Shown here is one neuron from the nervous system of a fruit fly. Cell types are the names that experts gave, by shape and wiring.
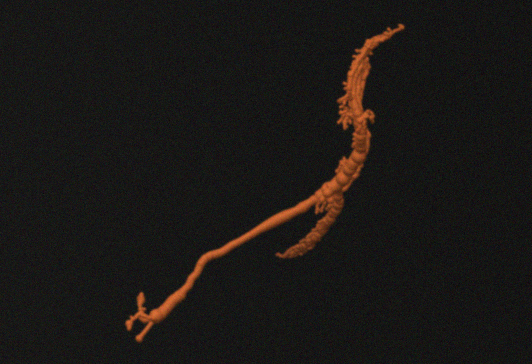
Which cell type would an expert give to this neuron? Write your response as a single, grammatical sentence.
The cell type name VS applies to this neuron.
